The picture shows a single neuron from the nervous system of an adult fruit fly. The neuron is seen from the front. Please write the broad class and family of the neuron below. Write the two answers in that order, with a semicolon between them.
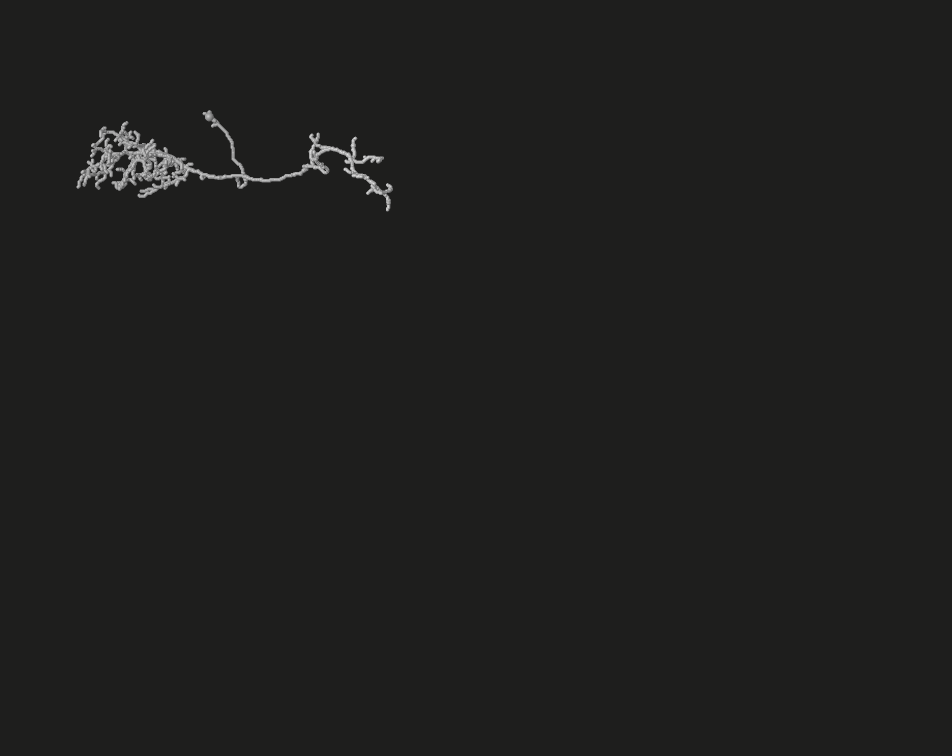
central-brain intrinsic neuron; hemilineage VLPd&p1_posterior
